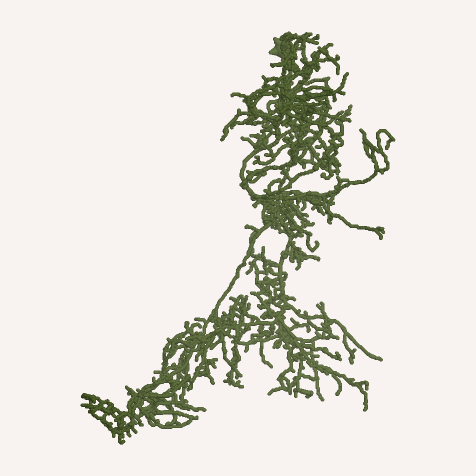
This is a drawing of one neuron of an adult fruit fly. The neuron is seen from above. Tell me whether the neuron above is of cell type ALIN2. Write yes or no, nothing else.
yes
